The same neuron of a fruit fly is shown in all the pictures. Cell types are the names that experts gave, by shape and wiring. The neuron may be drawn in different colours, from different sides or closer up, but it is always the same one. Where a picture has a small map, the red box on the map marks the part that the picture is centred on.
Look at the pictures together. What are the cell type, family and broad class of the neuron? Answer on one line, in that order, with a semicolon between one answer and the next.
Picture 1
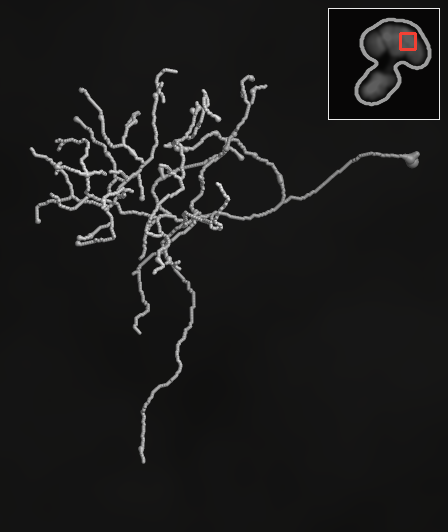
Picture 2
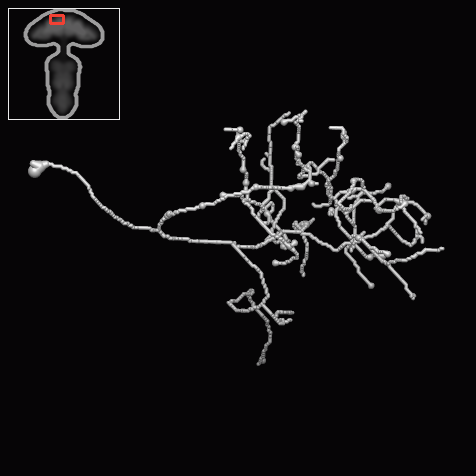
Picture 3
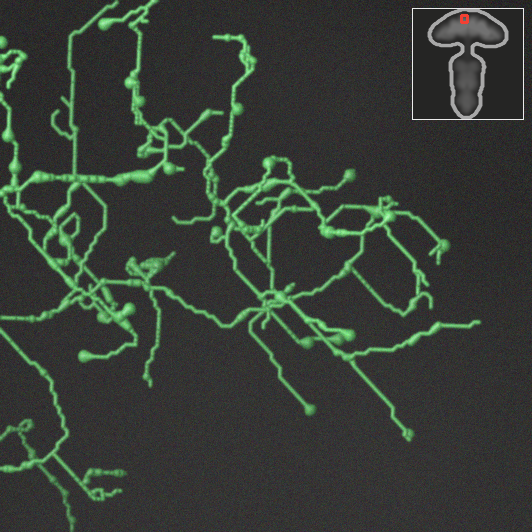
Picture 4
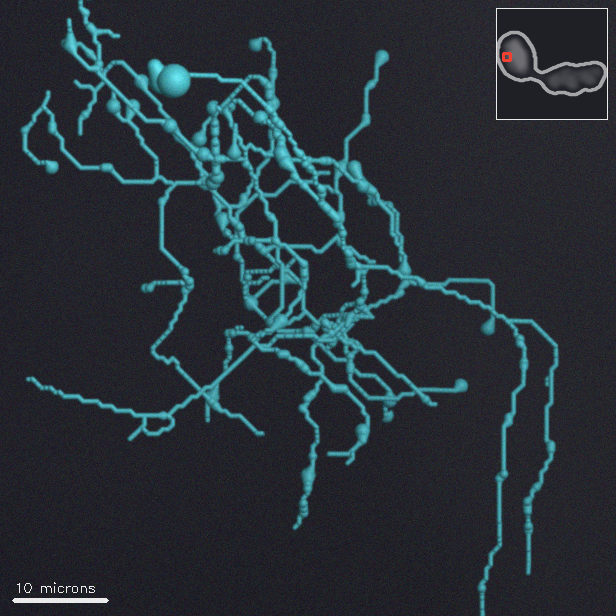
lLN12A; hemilineage ALl1_dorsal; central-brain intrinsic neuron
